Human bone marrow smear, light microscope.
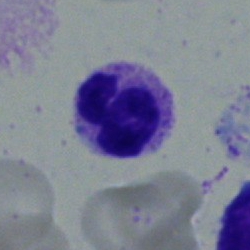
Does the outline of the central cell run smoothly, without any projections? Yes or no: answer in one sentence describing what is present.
Yes, no projections, blebs or ragged parts break the cell's outline.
